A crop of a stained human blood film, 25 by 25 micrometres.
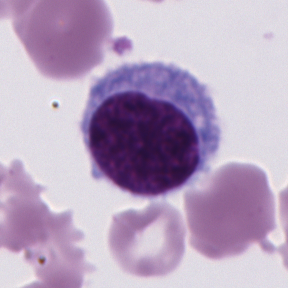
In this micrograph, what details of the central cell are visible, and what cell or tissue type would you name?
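Looking at the nucleus, it's rounded, with a shallow notch in its upper edge, and I can't make out any distinct nucleoli. The cytoplasm has no coarse dark granules. Around its edge, the cell is frayed into fine, irregular projections. This is a hairy cell.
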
